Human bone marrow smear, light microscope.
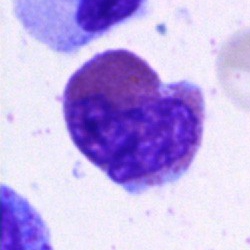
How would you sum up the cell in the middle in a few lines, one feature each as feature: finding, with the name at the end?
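Outline: roughly round, small notch at upper right
Chromatin: dark purple, coarse clumps with paler spaces between
Cytoplasm: dense pinkish purple above the nucleus
Vacuoles: none seen
Name: eosinophil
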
